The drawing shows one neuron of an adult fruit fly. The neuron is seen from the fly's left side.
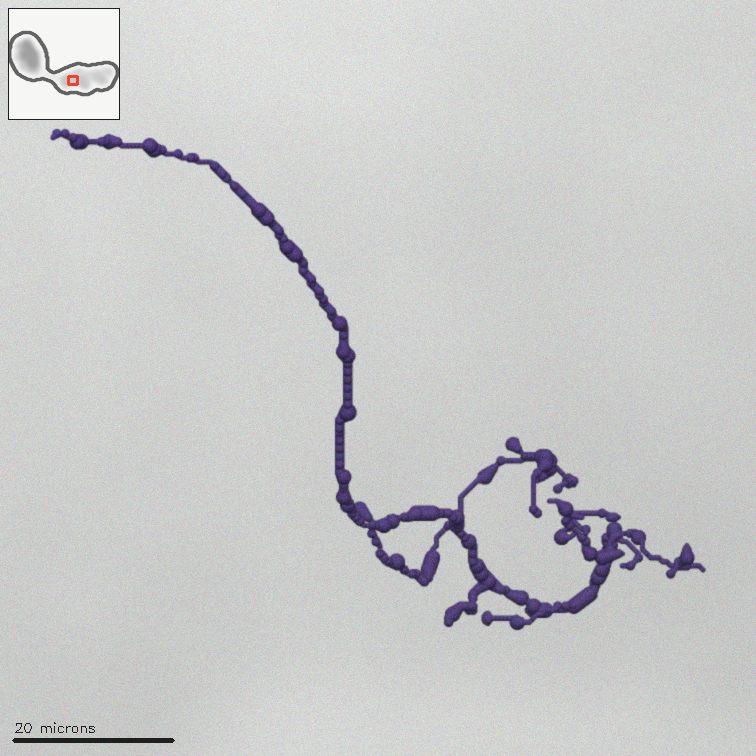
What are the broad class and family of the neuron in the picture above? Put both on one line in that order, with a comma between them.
sensory neuron entering the nerve cord, class mechanosensory tactile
